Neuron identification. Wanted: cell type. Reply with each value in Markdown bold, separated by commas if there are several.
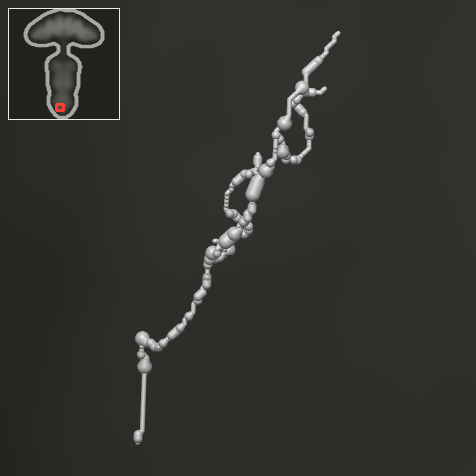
**SNta27**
